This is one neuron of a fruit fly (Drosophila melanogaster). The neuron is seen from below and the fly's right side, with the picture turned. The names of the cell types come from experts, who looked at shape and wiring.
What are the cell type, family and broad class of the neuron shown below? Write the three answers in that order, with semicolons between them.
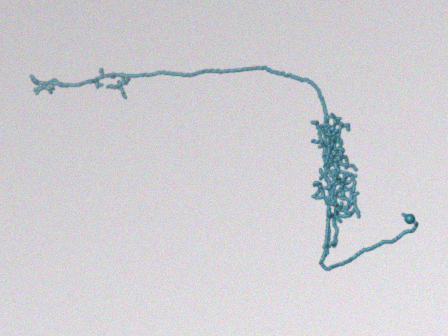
Tm37; Tm; optic-lobe intrinsic neuron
